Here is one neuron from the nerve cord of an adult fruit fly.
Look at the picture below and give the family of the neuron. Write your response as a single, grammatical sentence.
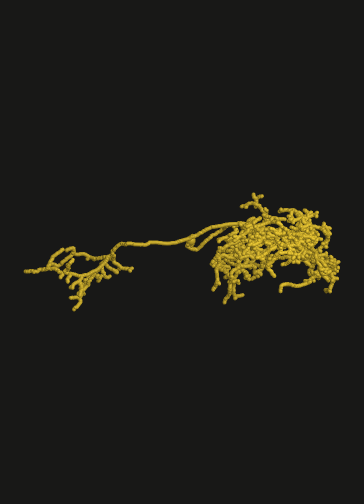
This neuron is of the family hemilineage 03B.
